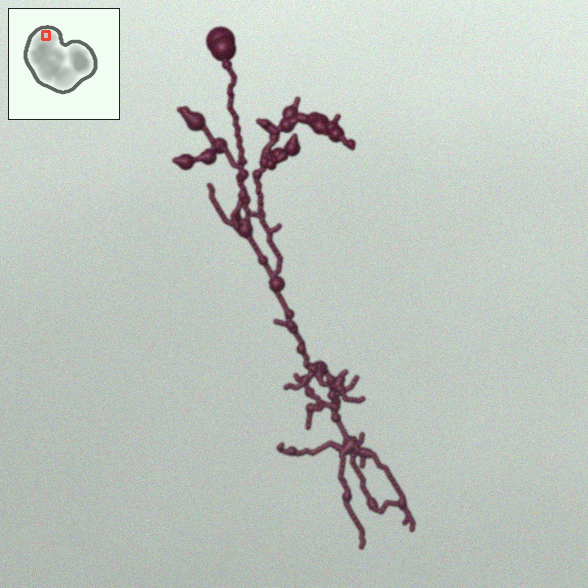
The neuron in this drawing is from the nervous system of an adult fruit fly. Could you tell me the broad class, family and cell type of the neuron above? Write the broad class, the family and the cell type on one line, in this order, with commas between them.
optic-lobe intrinsic neuron, Mi, Mi13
